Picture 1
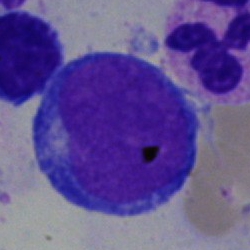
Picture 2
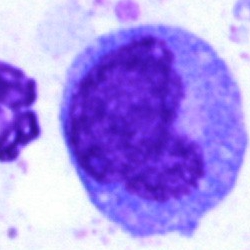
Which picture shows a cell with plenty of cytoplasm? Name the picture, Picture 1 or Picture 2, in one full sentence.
Plentiful cytoplasm is found in the cell of picture 2.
